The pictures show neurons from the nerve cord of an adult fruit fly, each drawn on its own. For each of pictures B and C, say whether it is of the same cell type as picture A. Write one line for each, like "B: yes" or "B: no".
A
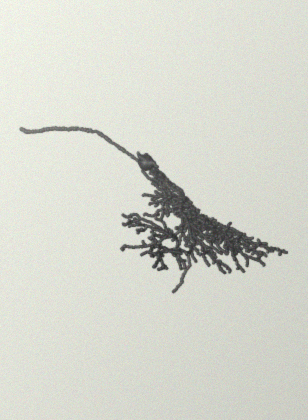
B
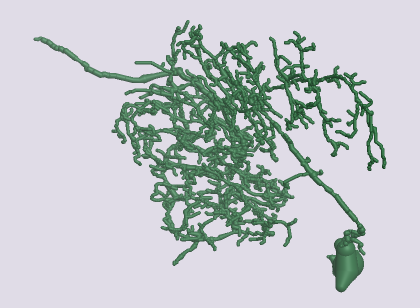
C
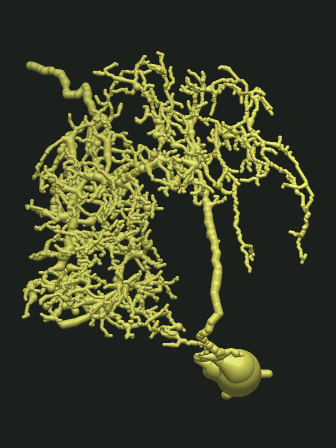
B: no
C: no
